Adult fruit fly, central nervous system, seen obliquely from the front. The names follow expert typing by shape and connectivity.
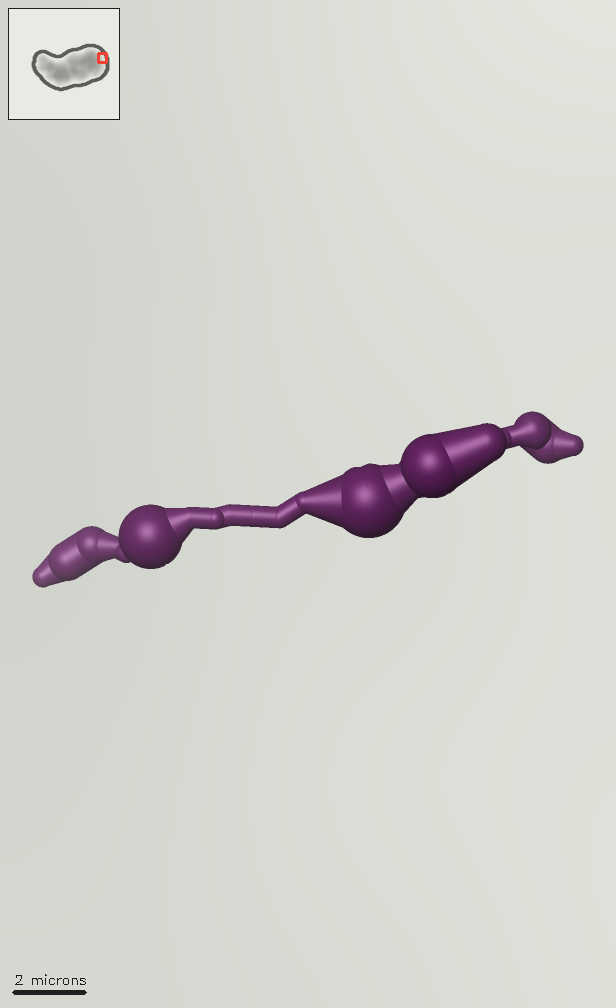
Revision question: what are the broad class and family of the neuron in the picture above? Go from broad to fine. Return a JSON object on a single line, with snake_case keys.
{"broad_class": "photoreceptor or other optic-lobe sensory neuron", "family": "class visual"}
